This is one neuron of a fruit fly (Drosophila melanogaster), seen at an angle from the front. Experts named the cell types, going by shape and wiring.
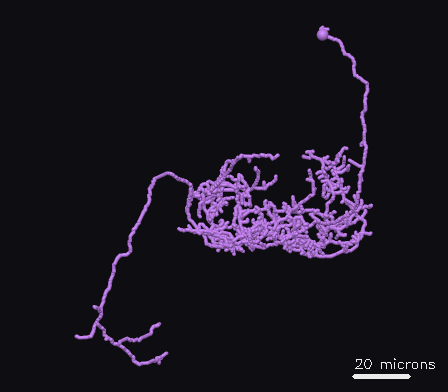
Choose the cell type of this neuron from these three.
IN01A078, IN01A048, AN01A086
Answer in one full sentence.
As for cell type, this neuron is IN01A048.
